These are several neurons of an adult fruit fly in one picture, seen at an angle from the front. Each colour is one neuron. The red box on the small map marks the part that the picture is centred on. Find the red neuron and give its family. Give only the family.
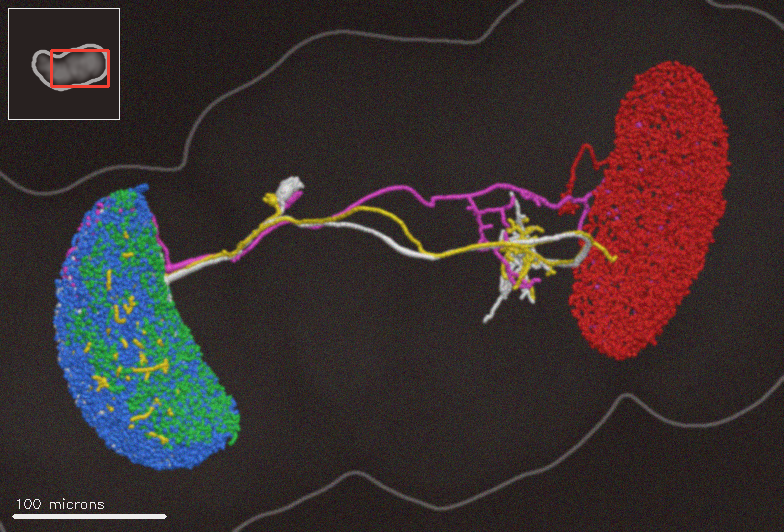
LPi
